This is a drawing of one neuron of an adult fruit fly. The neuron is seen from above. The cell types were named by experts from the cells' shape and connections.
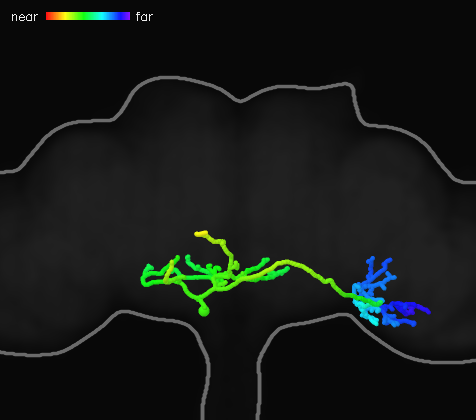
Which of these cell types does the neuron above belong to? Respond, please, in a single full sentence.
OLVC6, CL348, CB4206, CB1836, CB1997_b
As its cell type, this neuron has OLVC6.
